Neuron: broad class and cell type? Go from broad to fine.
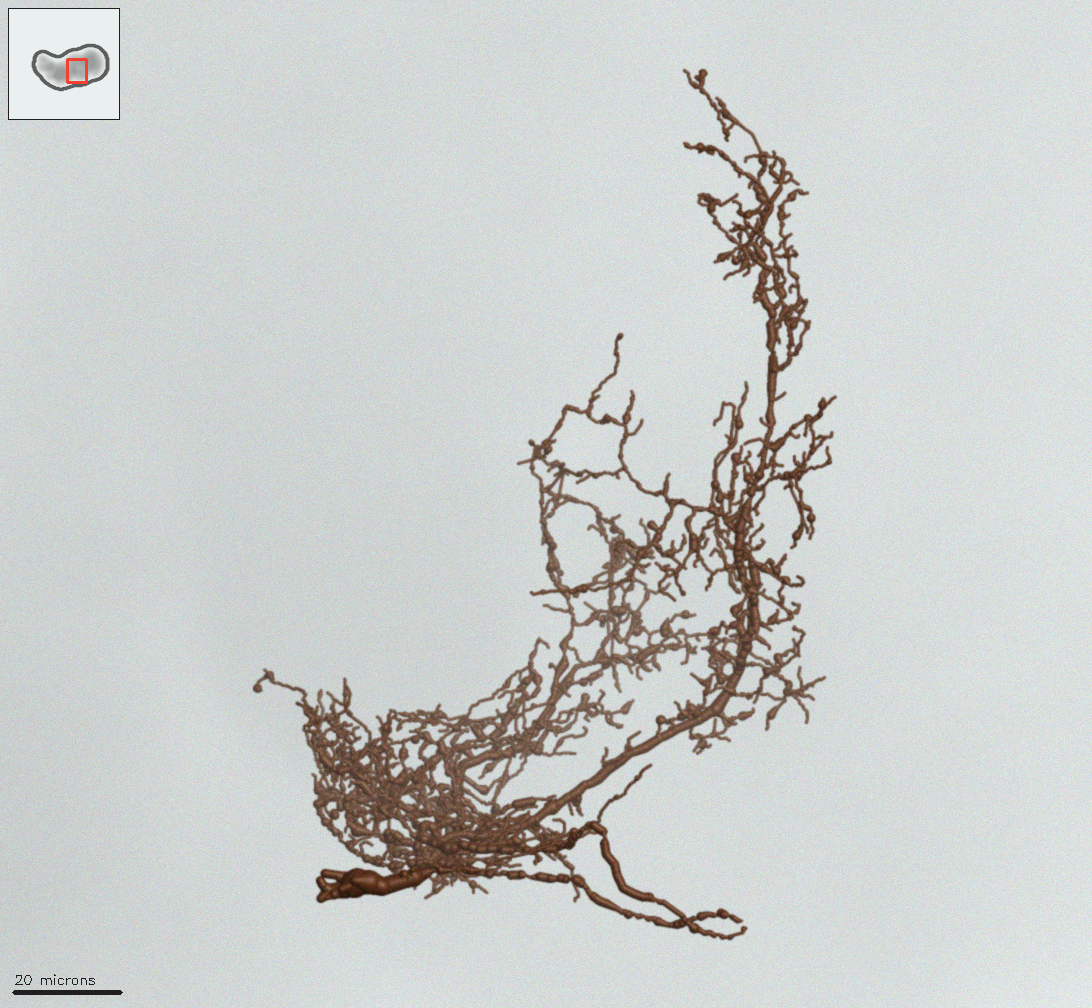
central-brain intrinsic neuron; GNG584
